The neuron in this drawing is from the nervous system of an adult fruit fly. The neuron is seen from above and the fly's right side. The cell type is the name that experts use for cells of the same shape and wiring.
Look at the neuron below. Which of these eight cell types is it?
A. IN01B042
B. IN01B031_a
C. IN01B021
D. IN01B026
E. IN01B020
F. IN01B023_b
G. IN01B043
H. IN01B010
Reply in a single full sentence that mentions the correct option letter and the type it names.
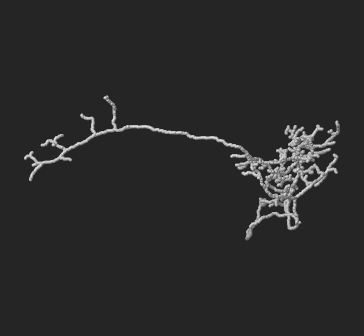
The cell type matching the neuron is IN01B043, which option G provides.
